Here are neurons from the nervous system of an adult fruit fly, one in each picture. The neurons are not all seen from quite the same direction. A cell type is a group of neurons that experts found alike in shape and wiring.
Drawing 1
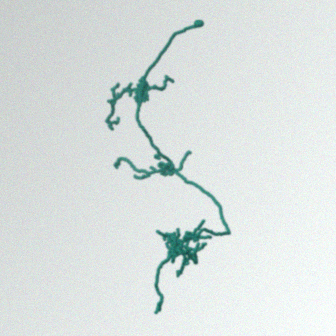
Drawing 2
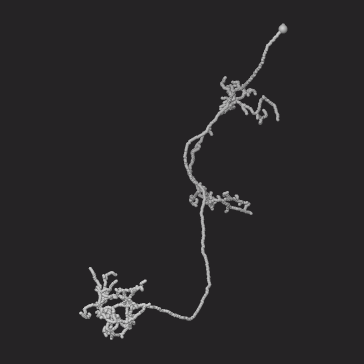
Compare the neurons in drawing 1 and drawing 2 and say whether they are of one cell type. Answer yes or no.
no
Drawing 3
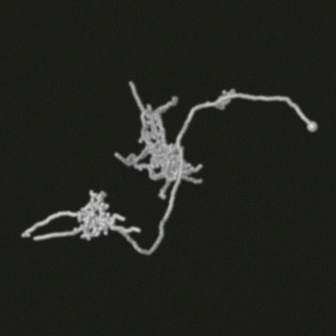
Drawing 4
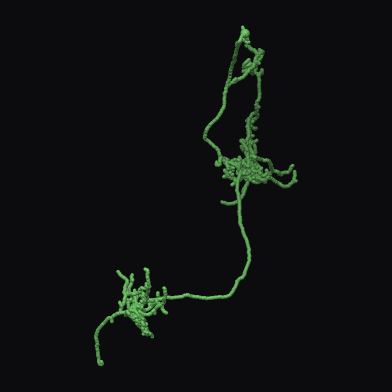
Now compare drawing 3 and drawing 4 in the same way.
yes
